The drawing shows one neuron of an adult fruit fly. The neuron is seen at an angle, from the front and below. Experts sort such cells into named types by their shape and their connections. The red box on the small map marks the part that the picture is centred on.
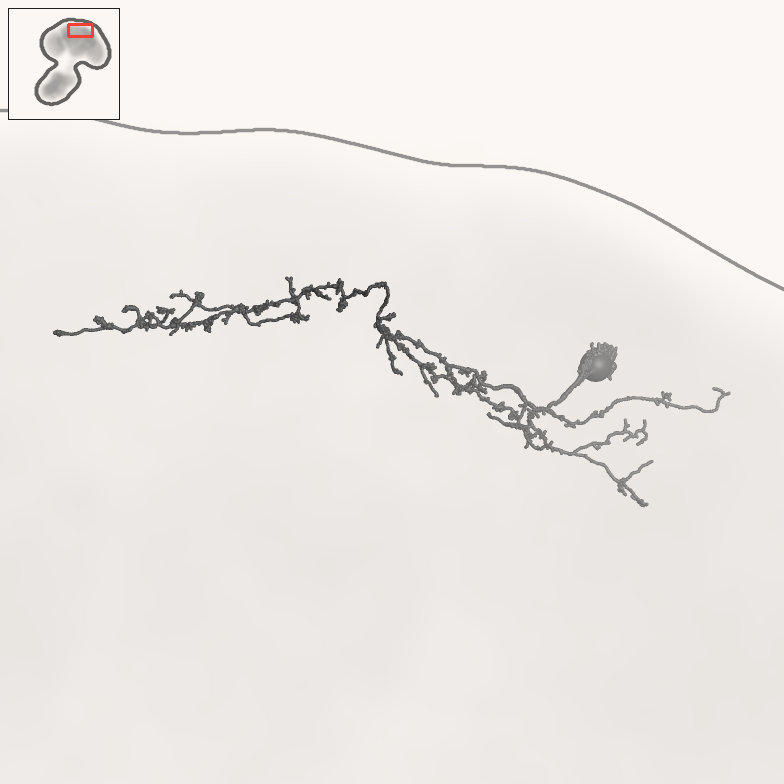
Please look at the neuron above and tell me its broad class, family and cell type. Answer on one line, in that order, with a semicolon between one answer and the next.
central-brain intrinsic neuron; DN1; DN1pA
